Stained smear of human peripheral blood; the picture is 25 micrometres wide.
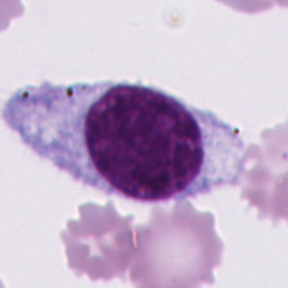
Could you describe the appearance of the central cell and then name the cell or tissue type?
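Oval is the first thing I notice about the nucleus, and there's no indentation in it. Most of the cytoplasm lies to its left, pale blue with a mottled texture. Following the cell margin, it's finely ragged rather than smooth. What I'm looking at is a hairy cell.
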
